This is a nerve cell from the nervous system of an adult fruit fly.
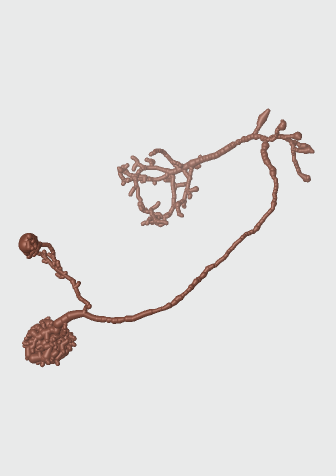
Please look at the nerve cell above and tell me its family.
class ALPN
